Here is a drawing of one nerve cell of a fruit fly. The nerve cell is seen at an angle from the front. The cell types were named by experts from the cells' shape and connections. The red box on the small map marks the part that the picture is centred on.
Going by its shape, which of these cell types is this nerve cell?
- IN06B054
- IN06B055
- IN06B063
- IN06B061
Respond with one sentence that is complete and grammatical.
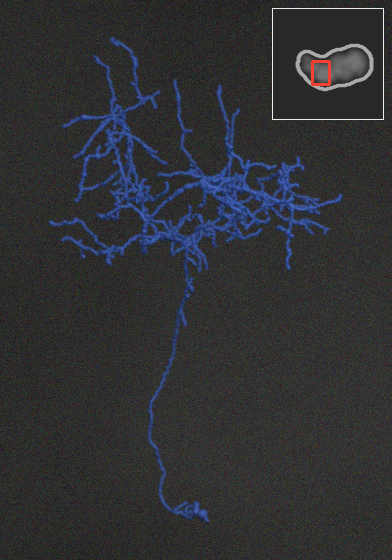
Classified by cell type, this nerve cell is IN06B055.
